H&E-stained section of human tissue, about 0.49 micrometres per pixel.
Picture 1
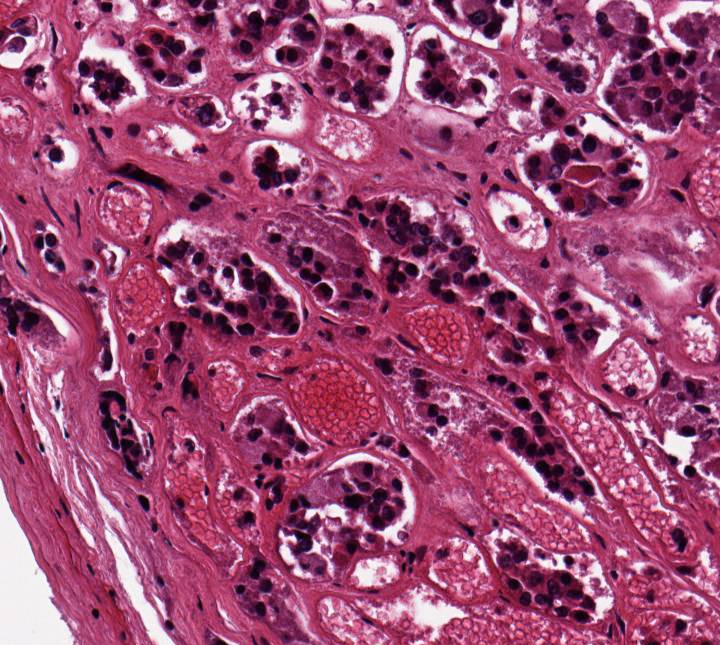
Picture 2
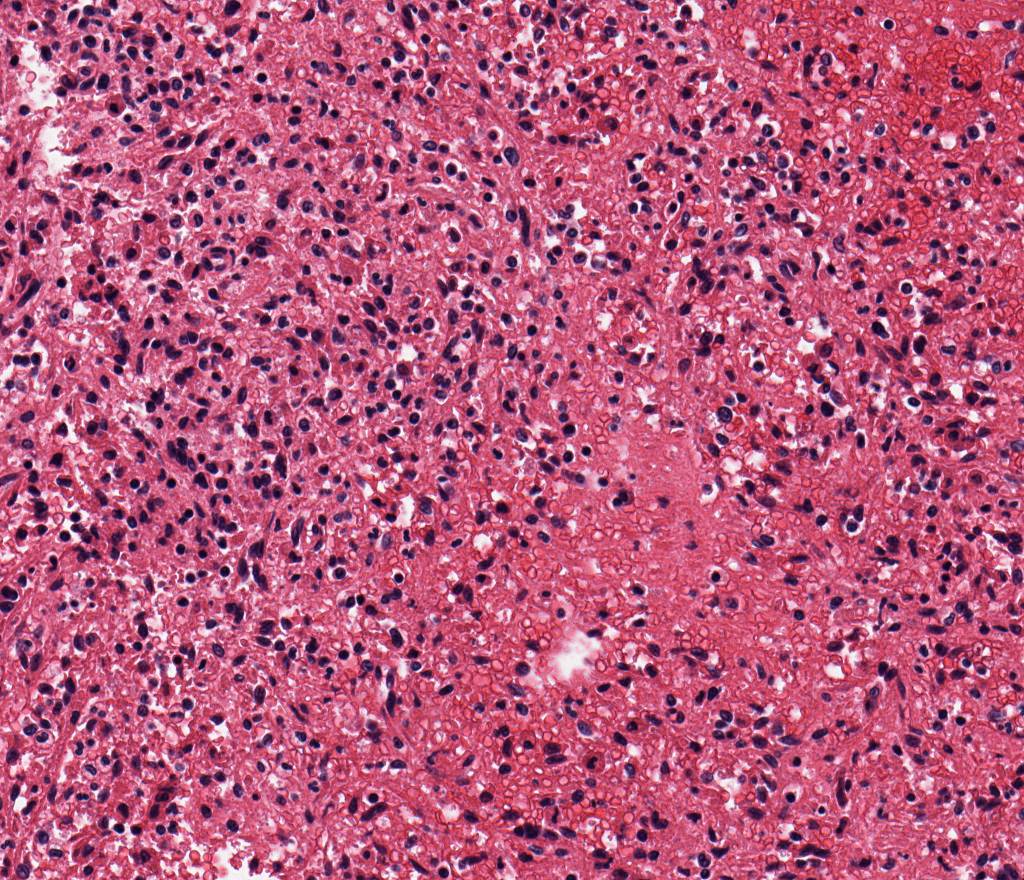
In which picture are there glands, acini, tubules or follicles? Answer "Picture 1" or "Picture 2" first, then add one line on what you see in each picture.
Picture 1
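Picture 1: The field is crowded with round to oval tubular profiles separated by thin bands of pink fibrous stroma.
Picture 2: The whole field is a diffuse sheet of cells with no epithelium, glands or other organised units.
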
